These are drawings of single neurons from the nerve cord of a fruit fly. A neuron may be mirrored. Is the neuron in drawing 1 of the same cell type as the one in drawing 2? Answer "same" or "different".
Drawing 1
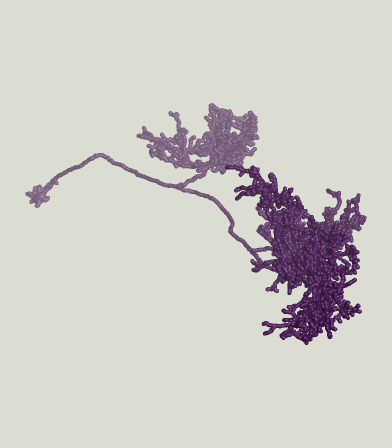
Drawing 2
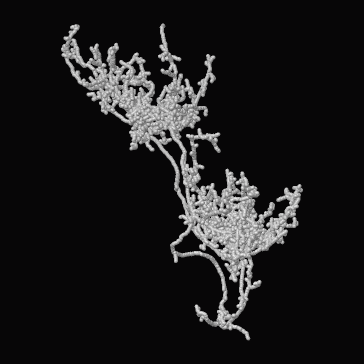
same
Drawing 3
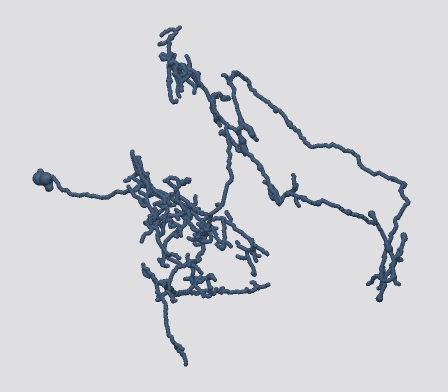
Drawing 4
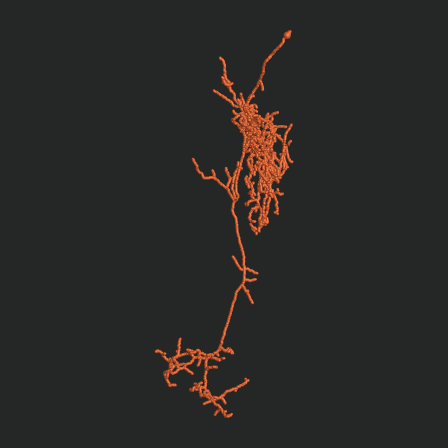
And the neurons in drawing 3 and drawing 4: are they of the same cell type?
different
